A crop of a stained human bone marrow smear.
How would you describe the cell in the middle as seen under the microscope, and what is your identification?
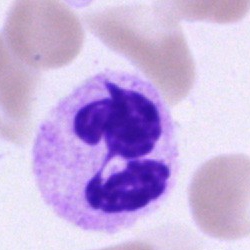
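A thin strand of nuclear material joins the lower lobe to the upper part of the nucleus, in which no nucleoli are visible. Fine, small lilac granules lie scattered through the cytoplasm, which contains no vacuoles. This is a segmented neutrophil.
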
